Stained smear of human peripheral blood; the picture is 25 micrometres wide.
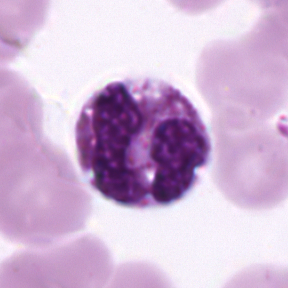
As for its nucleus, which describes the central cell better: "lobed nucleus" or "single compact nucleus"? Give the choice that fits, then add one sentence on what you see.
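Lobed nucleus. The nucleus is split into two separate lobes, one on the left and one on the right.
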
